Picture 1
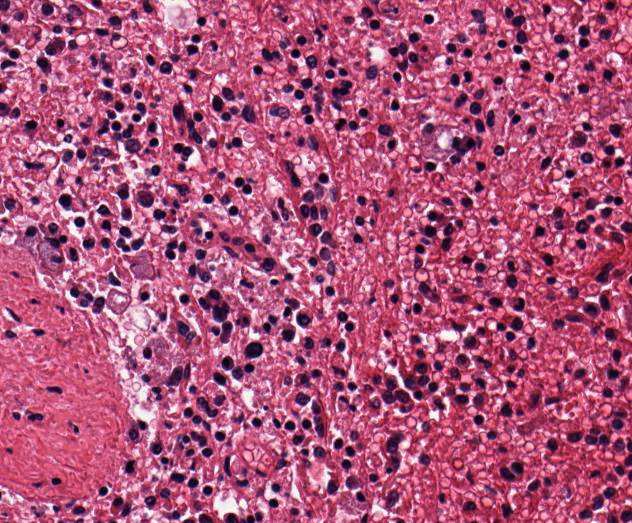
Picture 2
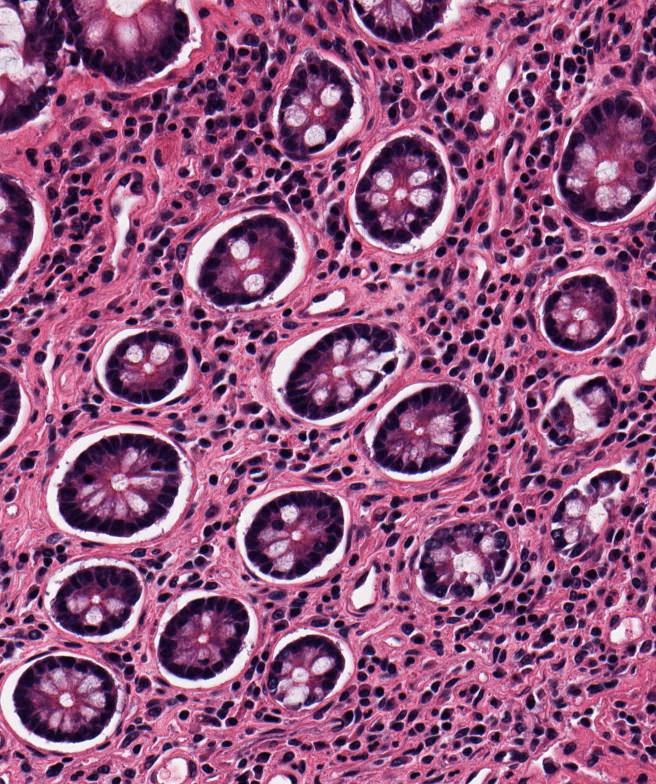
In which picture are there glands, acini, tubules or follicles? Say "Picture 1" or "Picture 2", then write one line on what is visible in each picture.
Picture 2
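In picture 1: No epithelium or glands are present in the field.
In picture 2: Round to oval glands cut in cross-section are spread across the whole field, separated by cellular stroma.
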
